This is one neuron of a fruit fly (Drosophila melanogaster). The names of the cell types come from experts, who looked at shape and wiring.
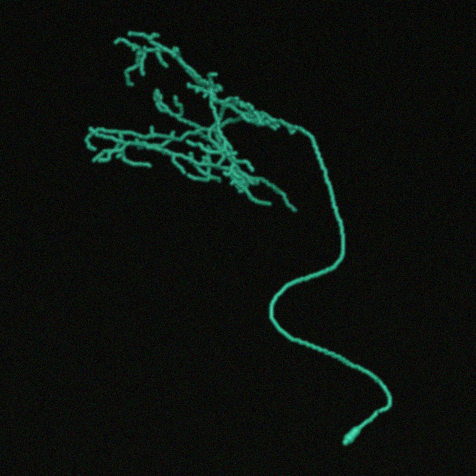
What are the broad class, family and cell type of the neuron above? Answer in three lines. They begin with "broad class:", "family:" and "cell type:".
broad class: nerve-cord intrinsic neuron
family: hemilineage 02A
cell type: IN02A060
